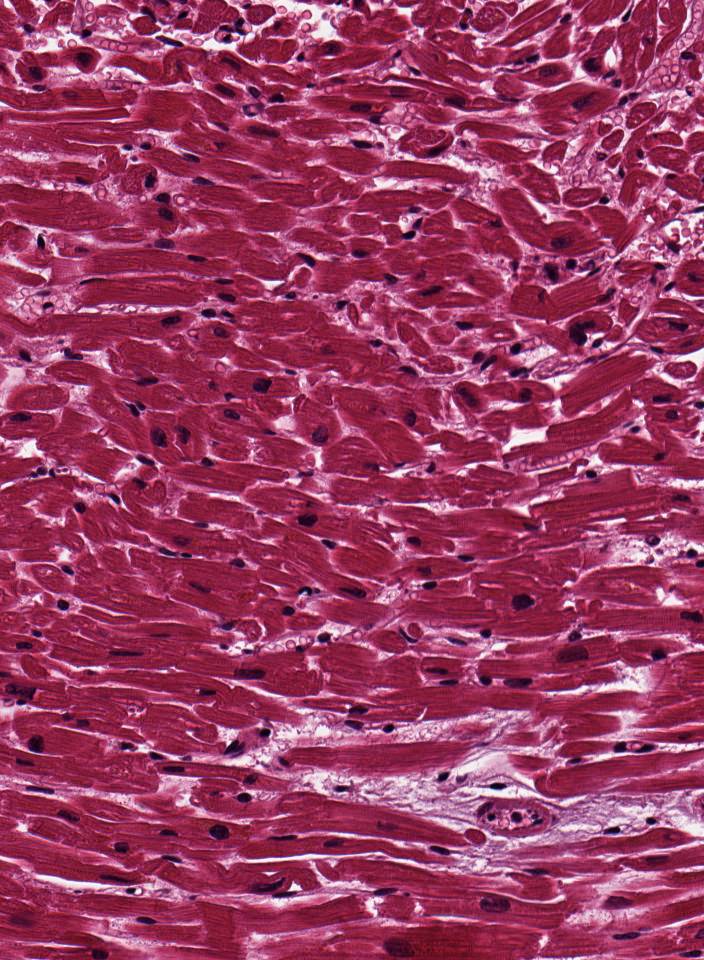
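Left ventricle of the heart. Muscle fibres run mostly horizontally through the middle and lower field, but are cut across or obliquely at upper right. Fibres branch and join; their cytoplasm is deep pink-red. Capillaries in the narrow spaces between fibres hold small round red blood cells.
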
